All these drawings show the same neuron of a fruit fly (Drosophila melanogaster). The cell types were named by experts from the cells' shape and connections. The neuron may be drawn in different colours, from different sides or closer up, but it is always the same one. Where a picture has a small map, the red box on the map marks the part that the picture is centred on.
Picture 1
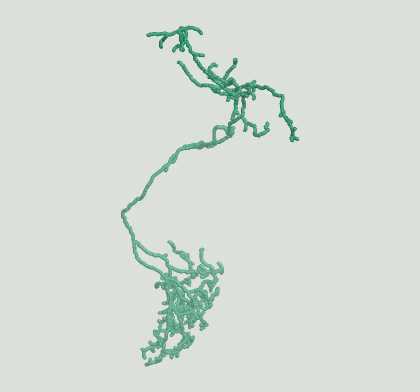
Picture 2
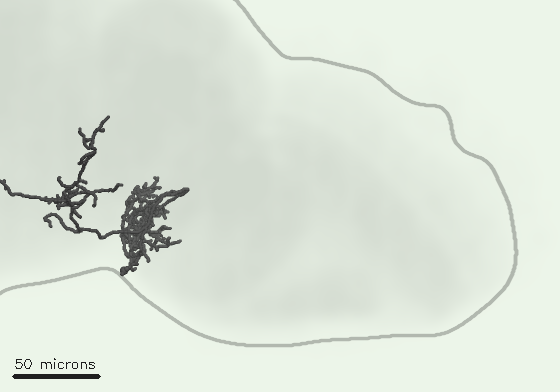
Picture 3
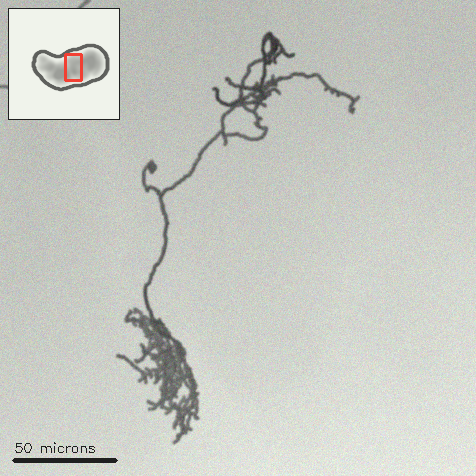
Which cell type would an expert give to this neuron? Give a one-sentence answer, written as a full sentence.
The cell type for the neuron is LoVP61.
